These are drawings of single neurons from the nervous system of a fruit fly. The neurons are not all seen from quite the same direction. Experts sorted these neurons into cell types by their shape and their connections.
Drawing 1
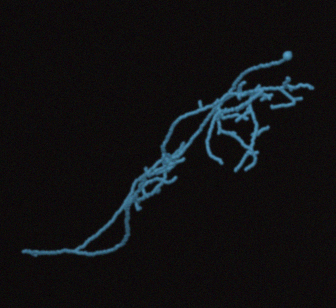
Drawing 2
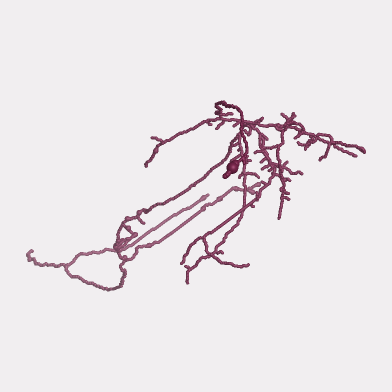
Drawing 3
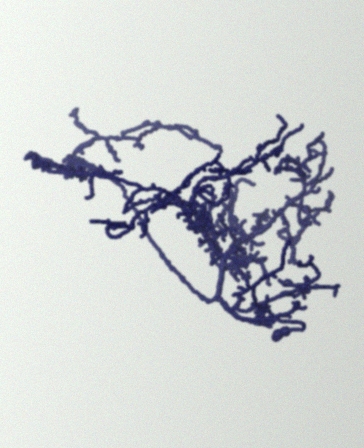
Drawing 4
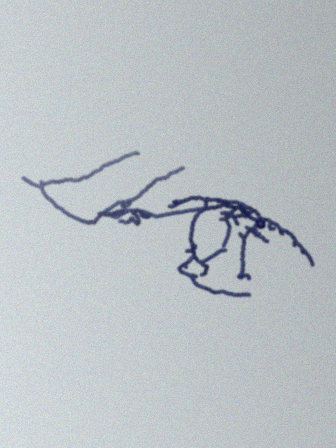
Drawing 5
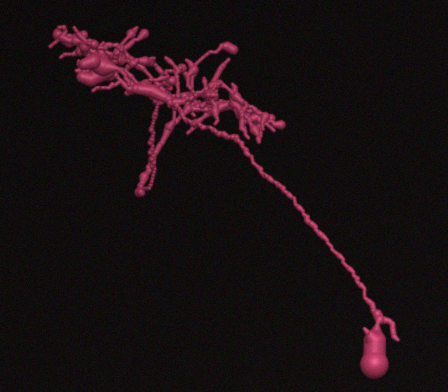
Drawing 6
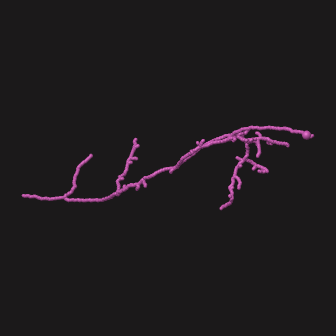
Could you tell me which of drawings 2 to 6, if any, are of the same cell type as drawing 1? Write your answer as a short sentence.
Drawing 2, drawing 4 and drawing 6 are of the same cell type.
